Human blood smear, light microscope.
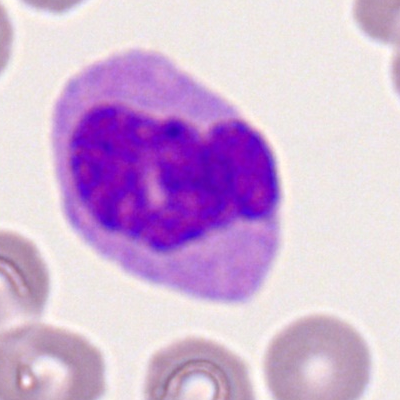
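Monocyte, the cell in the middle. Outline: irregular and somewhat angular rather than round. Nucleus: wider than it is tall, lying across the cell, with notches along its upper border that give it a lobed look. Cytoplasm: no distinct granules.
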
